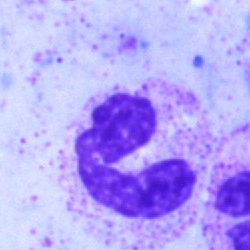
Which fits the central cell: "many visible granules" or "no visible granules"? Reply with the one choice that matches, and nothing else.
Many visible granules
